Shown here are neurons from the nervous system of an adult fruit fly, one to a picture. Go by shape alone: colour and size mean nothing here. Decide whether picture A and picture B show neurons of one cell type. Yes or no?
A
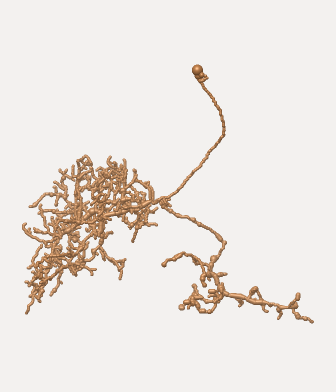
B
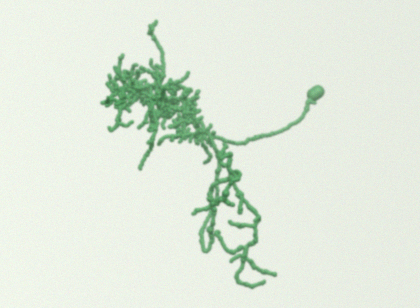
yes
